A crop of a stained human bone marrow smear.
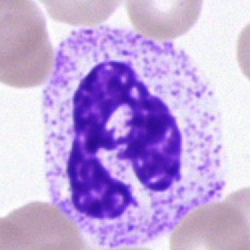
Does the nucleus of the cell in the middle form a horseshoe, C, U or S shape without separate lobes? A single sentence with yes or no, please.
Yes, there is a nucleus drawn out into a curved band, lacking separate lobes.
